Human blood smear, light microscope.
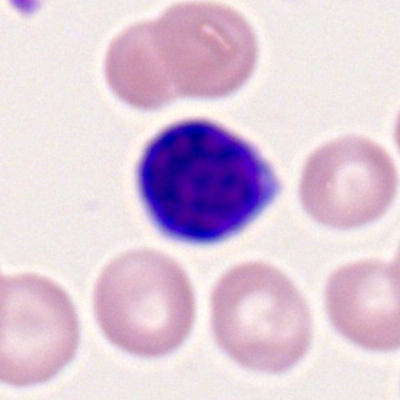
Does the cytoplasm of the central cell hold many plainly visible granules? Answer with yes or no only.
No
